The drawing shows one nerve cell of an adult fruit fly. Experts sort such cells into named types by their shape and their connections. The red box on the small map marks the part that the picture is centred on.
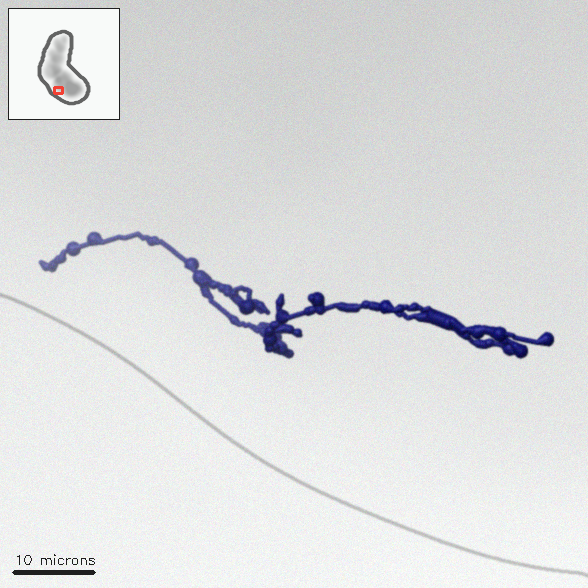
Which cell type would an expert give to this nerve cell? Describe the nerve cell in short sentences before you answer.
The drawing shows no cell body. By the scale bar it is about 65 microns wide in this view. There are a dozen or fewer branch ends. This is a sensory neuron entering the brain. It is of cell type claw_tpGRN.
